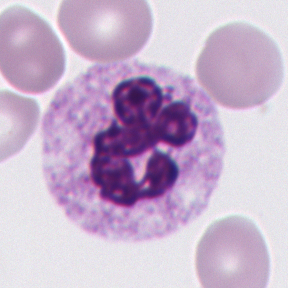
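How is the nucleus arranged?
The nucleus is divided into several separate lobes.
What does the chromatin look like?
Dark purple, with dense clumping.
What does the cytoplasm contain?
Fine lilac granules, scattered evenly through abundant, pale pinkish-lilac cytoplasm.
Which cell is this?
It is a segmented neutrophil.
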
